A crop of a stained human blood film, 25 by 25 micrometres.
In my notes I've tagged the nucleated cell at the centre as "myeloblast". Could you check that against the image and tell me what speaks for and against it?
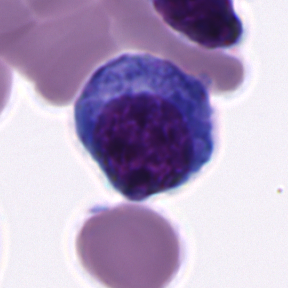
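Looking at the outline first, I find it roughly round. The nuclear chromatin is coarse and clumped. Then the cytoplasm, which stains deep blue.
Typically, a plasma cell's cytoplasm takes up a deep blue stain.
That colour sides with plasma cell. No distinct granules show in the cytoplasm. Weighing these, myeloblast does not fit; this is a plasma cell.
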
